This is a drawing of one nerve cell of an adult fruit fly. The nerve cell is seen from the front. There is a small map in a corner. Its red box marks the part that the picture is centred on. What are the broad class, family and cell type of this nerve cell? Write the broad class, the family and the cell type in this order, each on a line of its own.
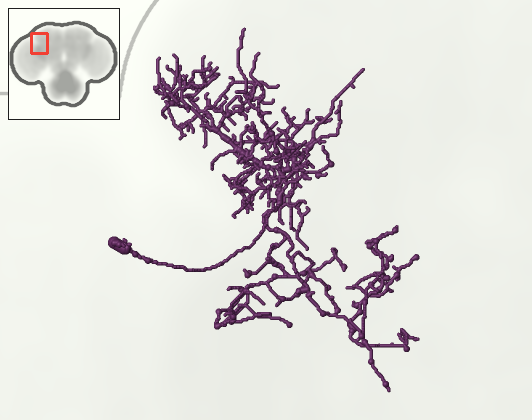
central-brain intrinsic neuron
hemilineage VLPl2_posterior
LHAV2b3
